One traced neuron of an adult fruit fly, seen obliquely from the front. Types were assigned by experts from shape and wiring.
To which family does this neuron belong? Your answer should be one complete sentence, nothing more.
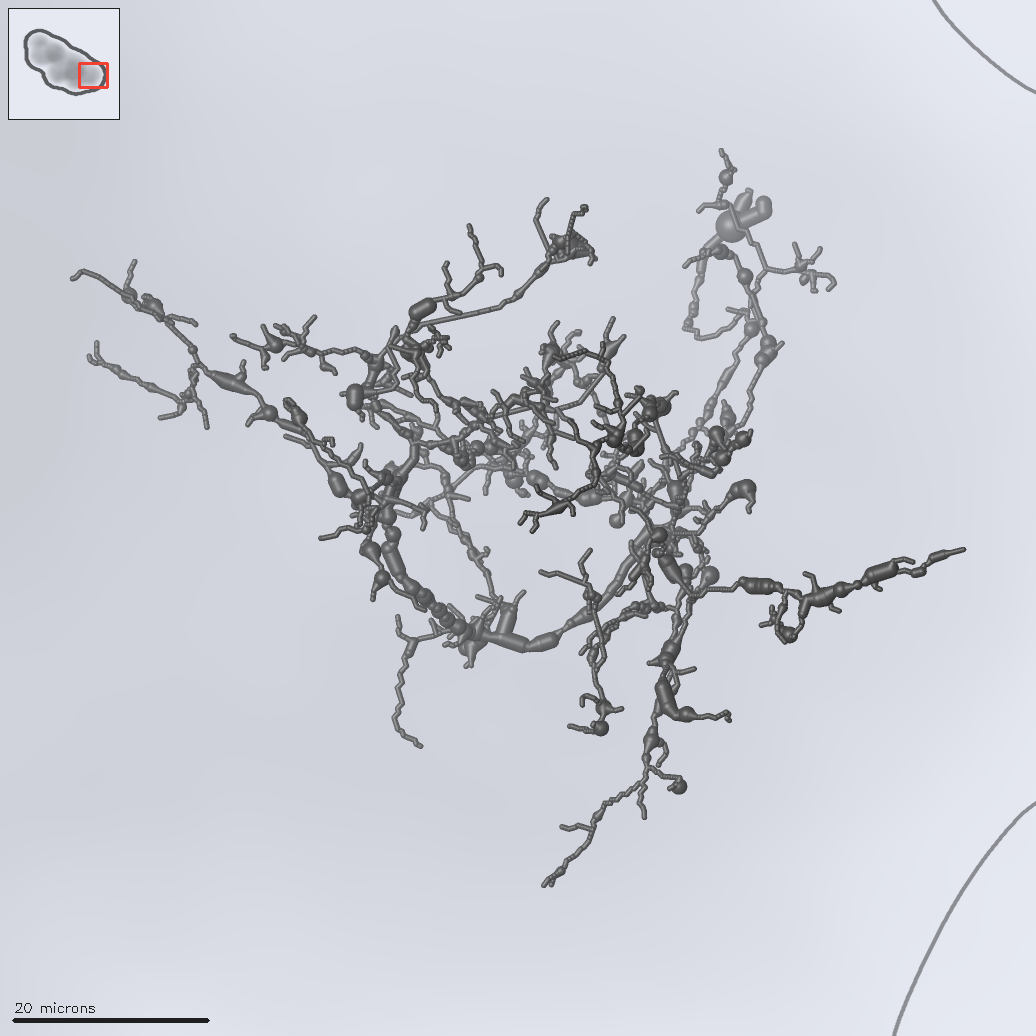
This neuron has hemilineage 20A.22A as its family.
